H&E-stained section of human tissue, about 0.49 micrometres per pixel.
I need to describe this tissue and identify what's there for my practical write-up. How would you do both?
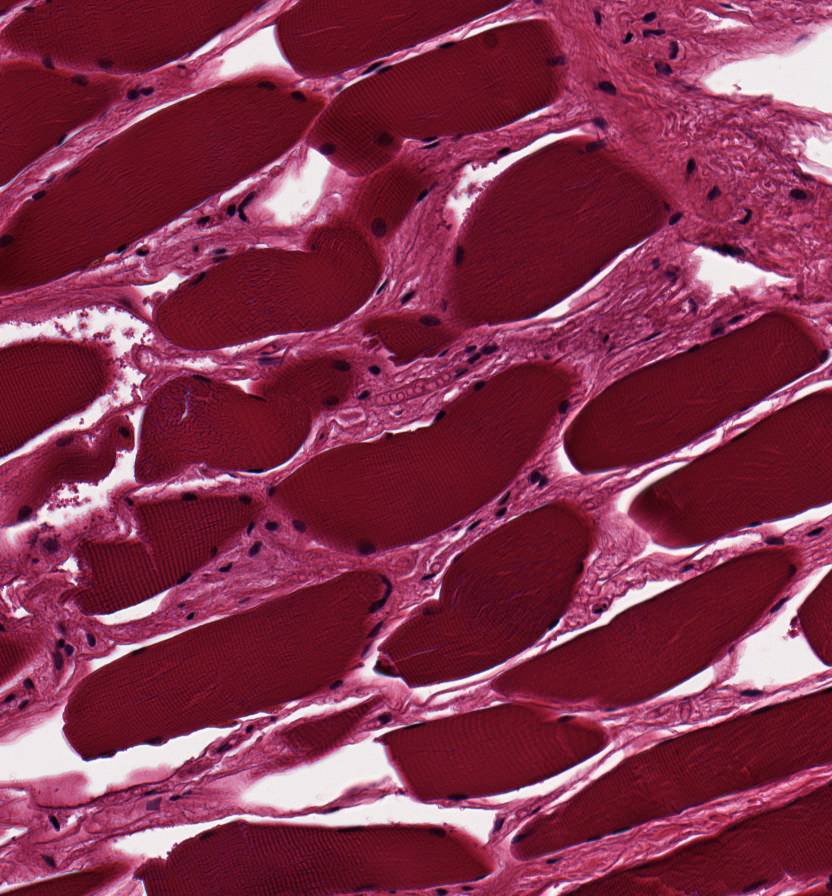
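Within the muscle fibres, fine transverse cross-striations can be seen. The fibre nuclei are flattened and dark, placed at the fibre edges, and the cytoplasm stains a deep dark red. In the upper right corner lies a larger patch of wavy connective tissue. It is skeletal muscle.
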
